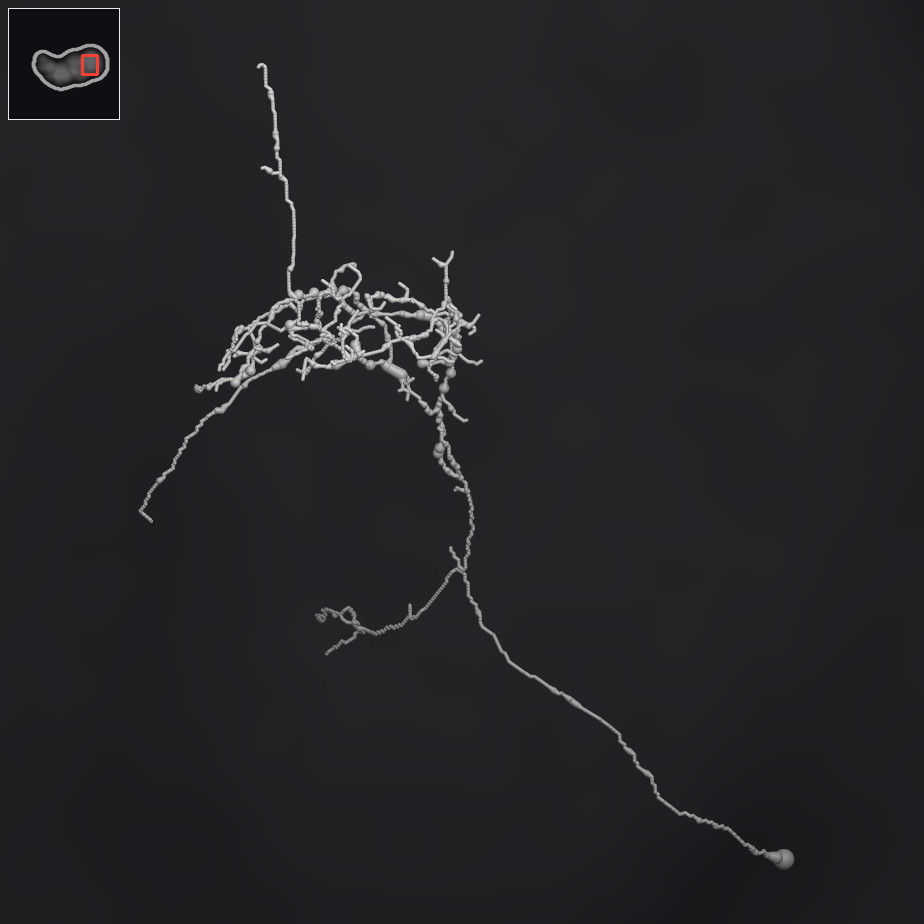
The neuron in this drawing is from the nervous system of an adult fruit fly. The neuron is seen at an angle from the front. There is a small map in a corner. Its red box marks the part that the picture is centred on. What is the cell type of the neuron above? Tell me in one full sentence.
Belonging to the cell type LAL067 is this neuron.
